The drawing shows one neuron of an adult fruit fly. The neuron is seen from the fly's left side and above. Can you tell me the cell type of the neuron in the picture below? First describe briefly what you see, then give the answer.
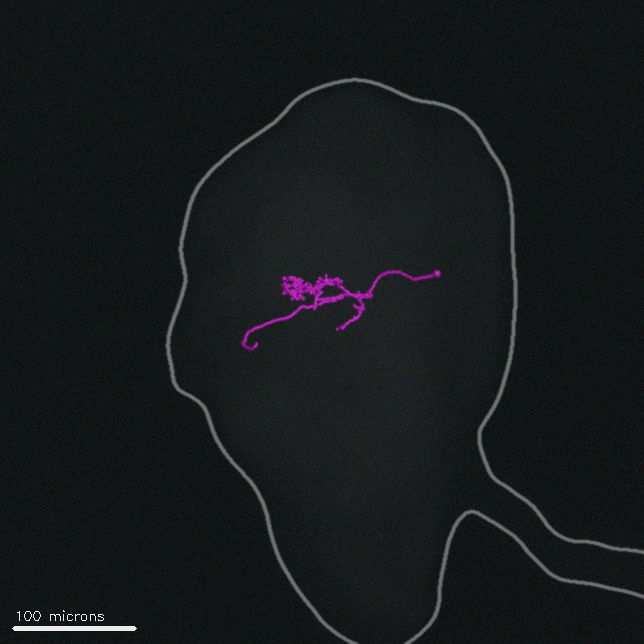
By the scale bar it is about 160 microns wide in this view. In this view it is more than twice as wide as it is tall. This is a central-brain intrinsic neuron. Its cell type is AVLP586.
